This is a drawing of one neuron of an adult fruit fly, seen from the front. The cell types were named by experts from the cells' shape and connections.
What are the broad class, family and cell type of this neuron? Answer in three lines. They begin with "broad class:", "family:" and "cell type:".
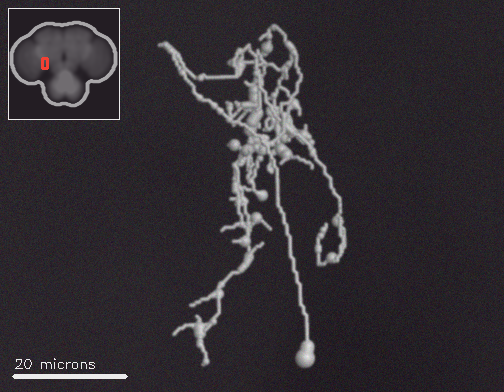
broad class: optic-lobe intrinsic neuron
family: Li
cell type: Li21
